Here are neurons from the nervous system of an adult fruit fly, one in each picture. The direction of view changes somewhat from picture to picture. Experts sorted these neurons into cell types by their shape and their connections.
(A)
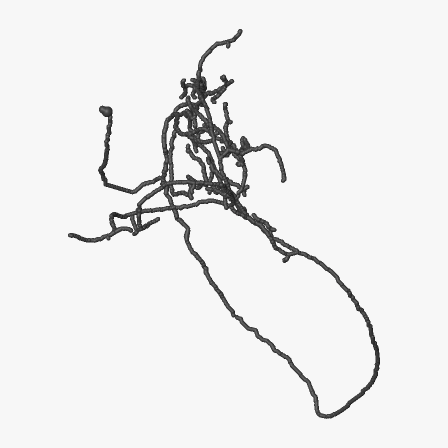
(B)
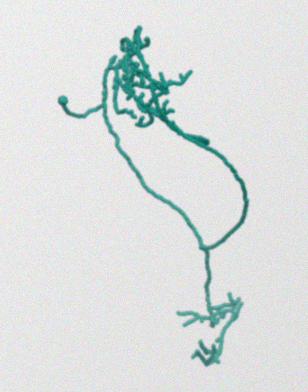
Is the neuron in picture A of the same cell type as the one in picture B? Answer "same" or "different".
same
